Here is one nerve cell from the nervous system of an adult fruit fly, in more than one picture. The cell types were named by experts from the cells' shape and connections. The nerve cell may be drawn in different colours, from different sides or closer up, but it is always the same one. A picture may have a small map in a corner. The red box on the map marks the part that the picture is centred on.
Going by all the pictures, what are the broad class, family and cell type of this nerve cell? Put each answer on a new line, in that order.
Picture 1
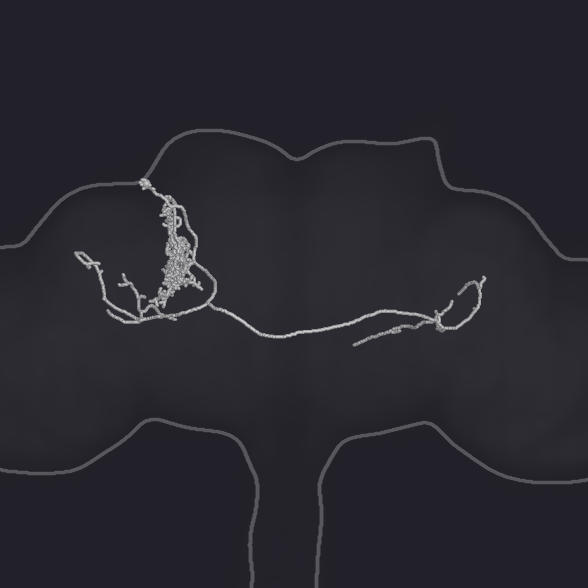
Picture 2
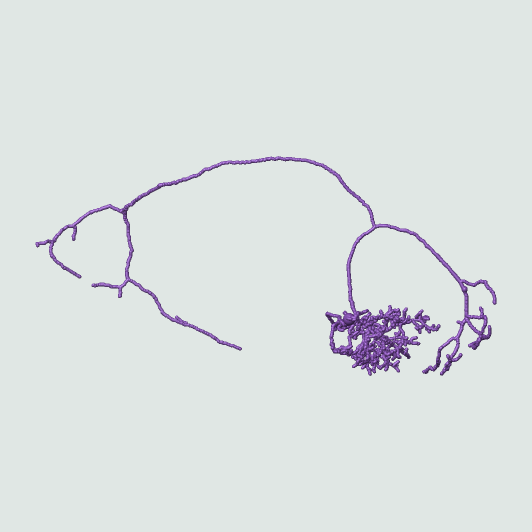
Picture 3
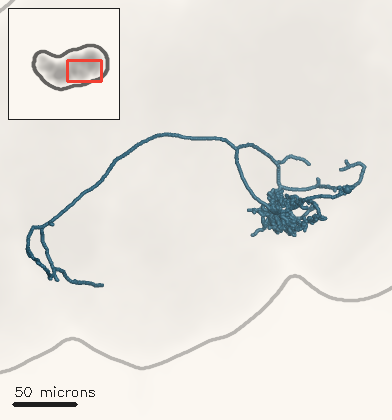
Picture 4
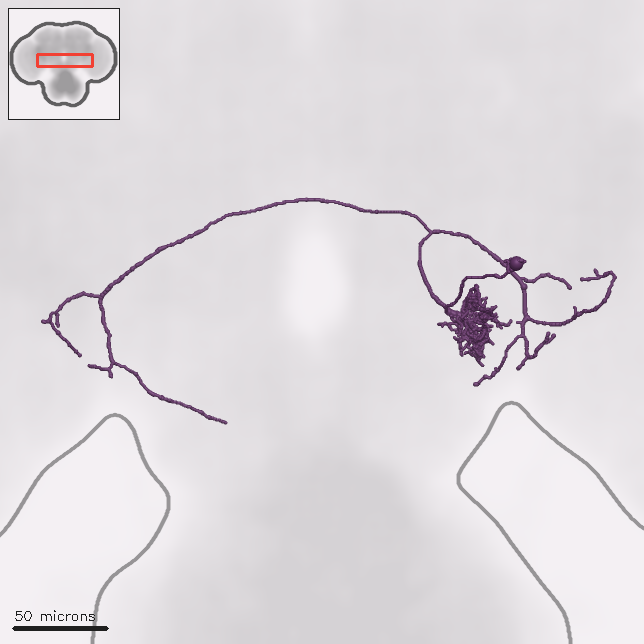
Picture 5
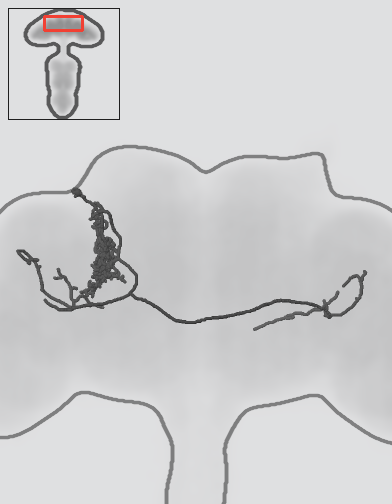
central-brain intrinsic neuron
hemilineage ALl1_ventral
AMMC034_b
